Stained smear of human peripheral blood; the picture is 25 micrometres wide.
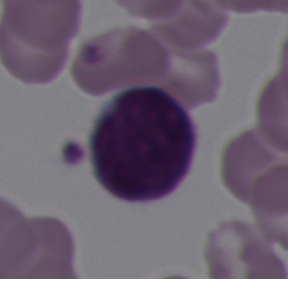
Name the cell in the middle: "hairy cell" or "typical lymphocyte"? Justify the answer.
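Typical lymphocyte.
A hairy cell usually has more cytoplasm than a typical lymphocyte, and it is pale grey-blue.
Here the nucleus fills almost the whole cell, leaving at most a very thin rim of cytoplasm. Outline round and smooth; no projections on the surface. Chromatin dense and dark purple throughout the nucleus. Cell about 10 micrometres across.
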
